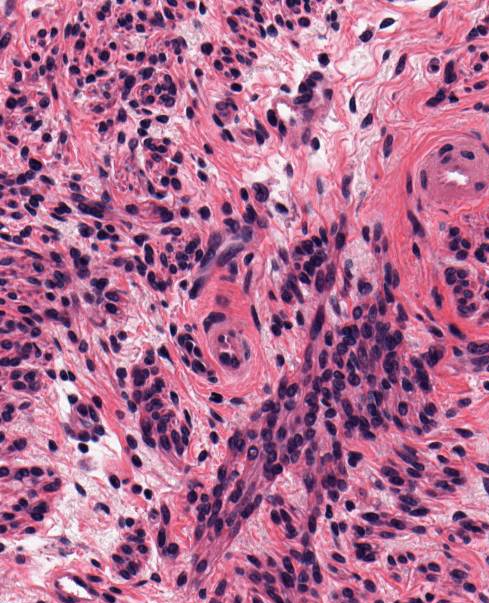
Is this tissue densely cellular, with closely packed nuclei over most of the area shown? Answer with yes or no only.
Yes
